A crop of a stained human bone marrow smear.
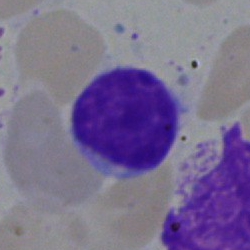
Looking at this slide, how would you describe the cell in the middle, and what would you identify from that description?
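Looking at it, the outline is round and smooth. The chromatin seems dark purple and dense, with faint paler mottling. Cytoplasm is scant, just a pale blue rim that I see mainly along the lower edge, and no vacuoles show in it. I'd call this a lymphocyte.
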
